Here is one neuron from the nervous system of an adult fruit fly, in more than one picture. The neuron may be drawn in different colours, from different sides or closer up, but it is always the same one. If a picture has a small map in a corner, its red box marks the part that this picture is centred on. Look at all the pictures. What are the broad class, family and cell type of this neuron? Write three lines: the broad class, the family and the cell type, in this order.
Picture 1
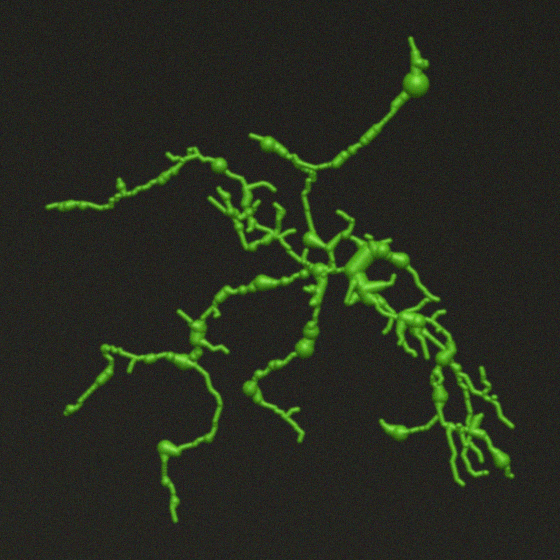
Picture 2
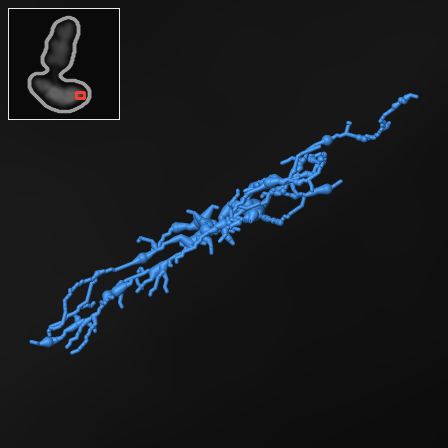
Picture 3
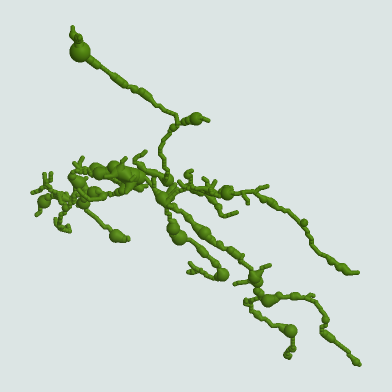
optic-lobe intrinsic neuron
Dm
Dm-DRA1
